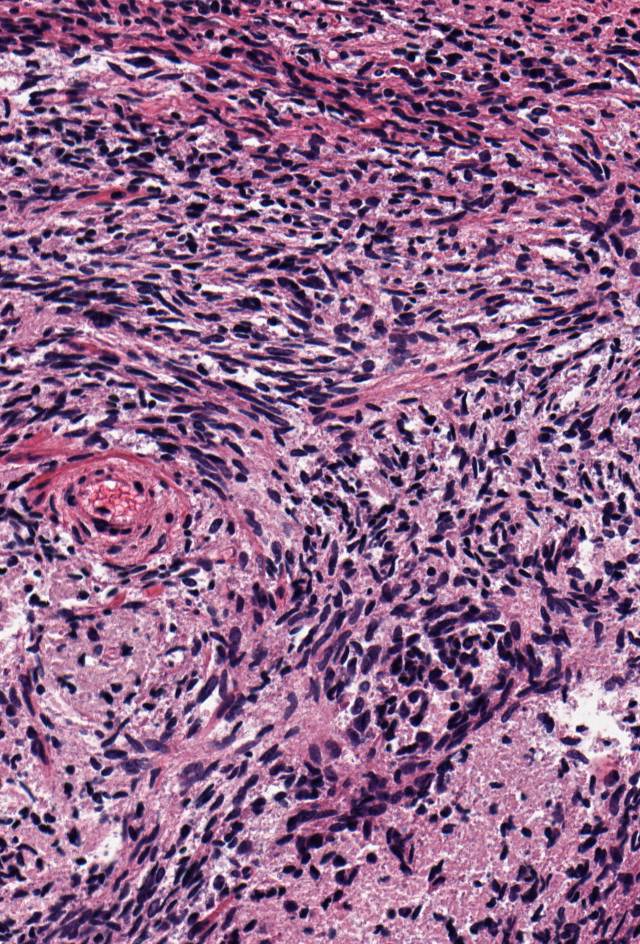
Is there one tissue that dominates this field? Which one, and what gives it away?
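The field shows ovarian cortex. Densely cellular areas alternate with paler, less cellular fibrillary zones, most obviously in the lower part.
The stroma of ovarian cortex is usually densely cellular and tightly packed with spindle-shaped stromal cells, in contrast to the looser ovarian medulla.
The nuclei are elongated to ovoid and darkly hyperchromatic; cell borders are indistinct, and the scant cytoplasm merges into the background. A fine pink fibrillary matrix lies between the cells.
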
